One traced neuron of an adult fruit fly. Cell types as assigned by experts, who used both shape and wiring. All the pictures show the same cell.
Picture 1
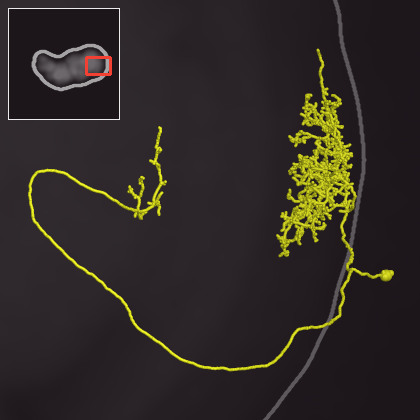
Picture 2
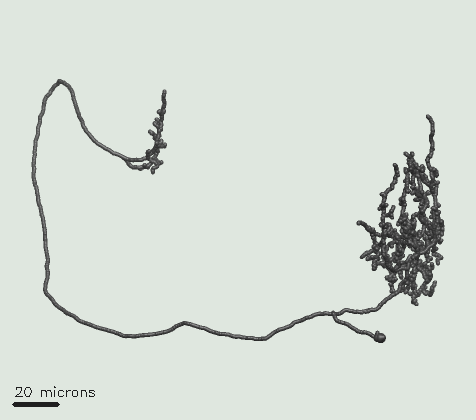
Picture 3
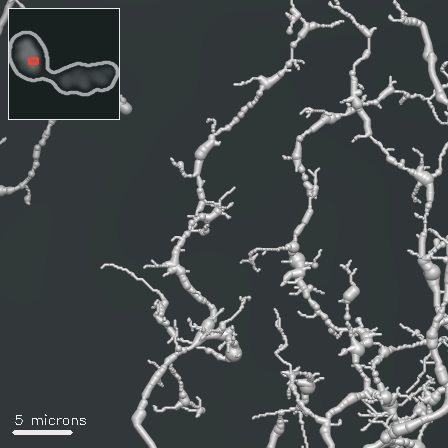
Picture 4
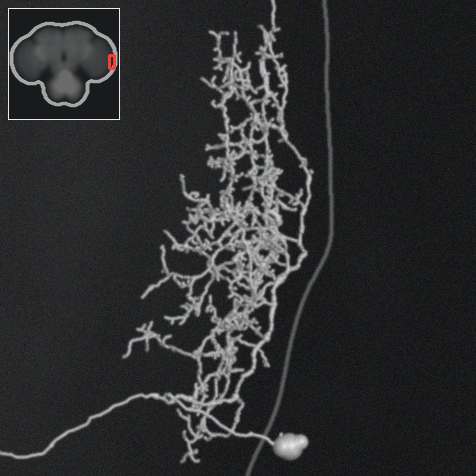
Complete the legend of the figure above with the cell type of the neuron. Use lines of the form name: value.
cell type: MeLo2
